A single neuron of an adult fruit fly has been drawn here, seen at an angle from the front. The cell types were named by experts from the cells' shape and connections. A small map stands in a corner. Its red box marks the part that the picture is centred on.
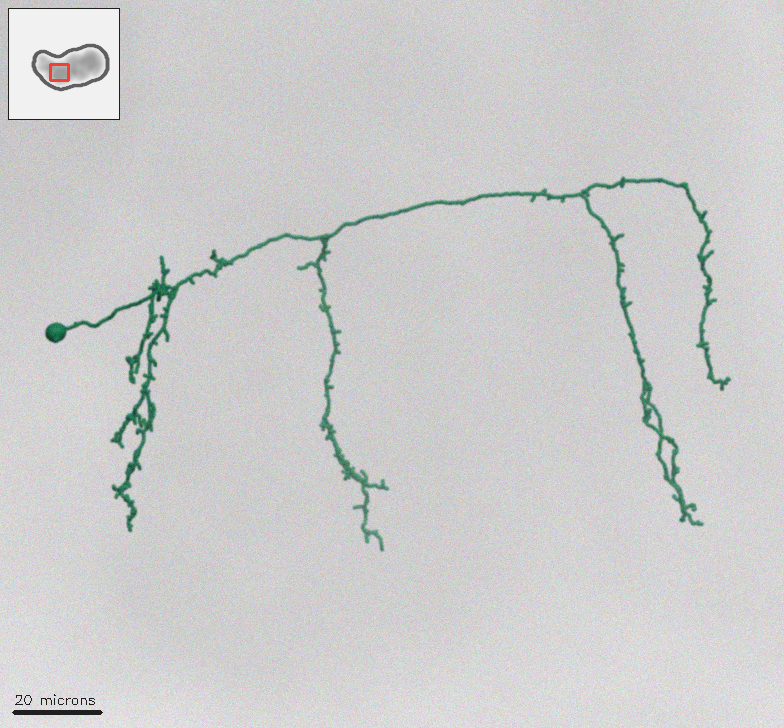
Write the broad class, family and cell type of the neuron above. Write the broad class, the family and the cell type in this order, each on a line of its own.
optic-lobe intrinsic neuron
TmY
TmY9a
